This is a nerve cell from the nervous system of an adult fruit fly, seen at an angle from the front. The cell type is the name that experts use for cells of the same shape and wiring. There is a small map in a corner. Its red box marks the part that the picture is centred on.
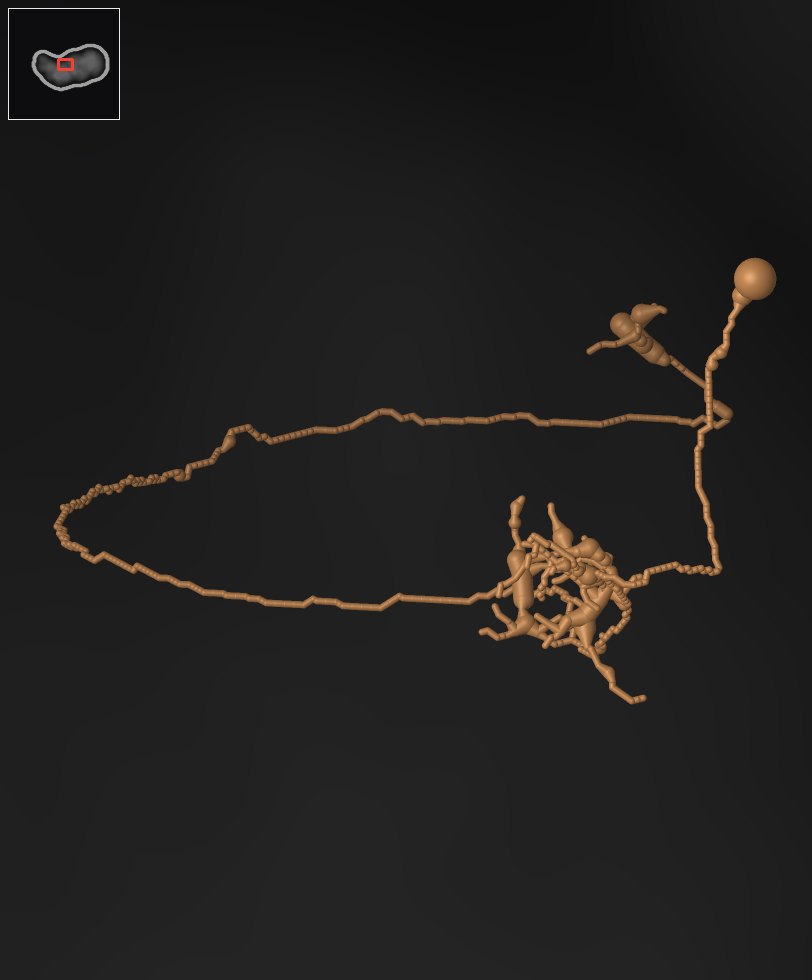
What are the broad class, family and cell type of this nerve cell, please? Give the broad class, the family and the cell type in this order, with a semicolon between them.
optic-lobe intrinsic neuron; Tm; Tm20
